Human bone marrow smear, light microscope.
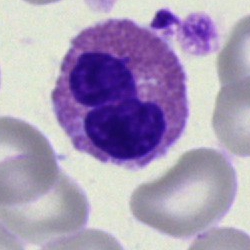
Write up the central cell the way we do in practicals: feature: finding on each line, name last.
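Nucleus: split into two lobes
Lobe position: upper lobe sits left of the lower one
Chromatin: dark and condensed
Cytoplasm: filled with fine pinkish-purple granules
Name: eosinophil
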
